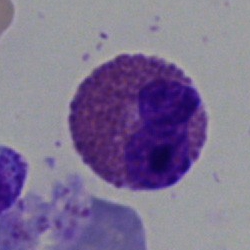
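Eosinophil: a two-lobed nucleus, one lobe above the other, on the right of the cell, with dense dark purple chromatin and a darker clump in the lower lobe. Cytoplasm packed with coarse reddish granules fills the whole left half and wraps around the nucleus.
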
